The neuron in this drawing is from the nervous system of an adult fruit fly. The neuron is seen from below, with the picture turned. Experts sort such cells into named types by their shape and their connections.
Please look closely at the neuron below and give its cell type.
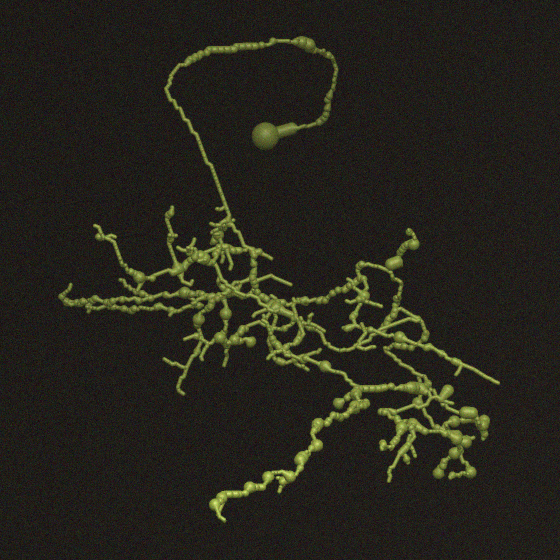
PVLP105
